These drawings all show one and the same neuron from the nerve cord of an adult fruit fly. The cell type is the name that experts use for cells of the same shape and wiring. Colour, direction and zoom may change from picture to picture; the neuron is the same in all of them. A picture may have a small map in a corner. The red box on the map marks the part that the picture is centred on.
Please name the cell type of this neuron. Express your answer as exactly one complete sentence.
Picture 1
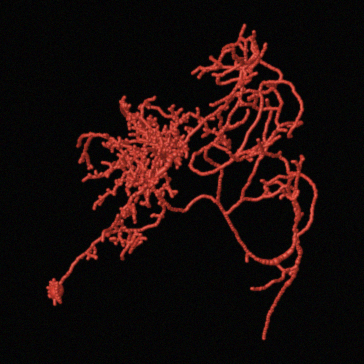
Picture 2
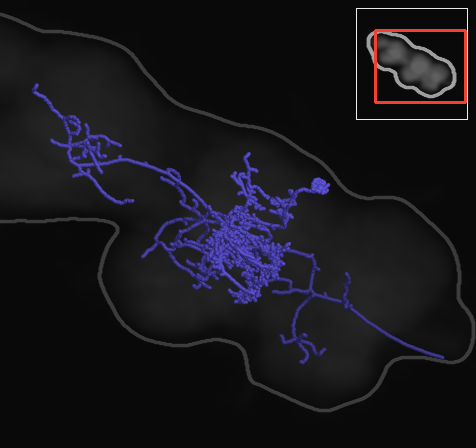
This neuron is included in the cell type AN18B004.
